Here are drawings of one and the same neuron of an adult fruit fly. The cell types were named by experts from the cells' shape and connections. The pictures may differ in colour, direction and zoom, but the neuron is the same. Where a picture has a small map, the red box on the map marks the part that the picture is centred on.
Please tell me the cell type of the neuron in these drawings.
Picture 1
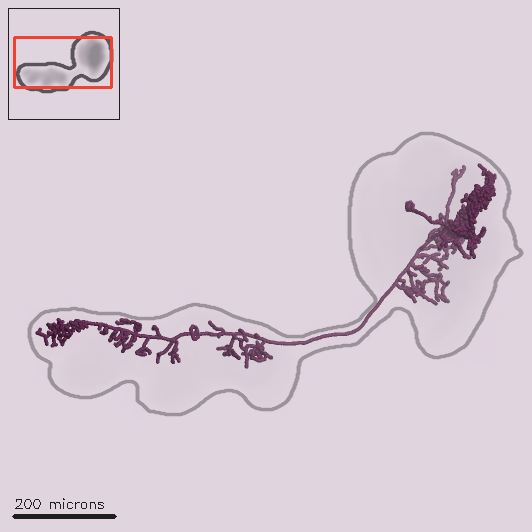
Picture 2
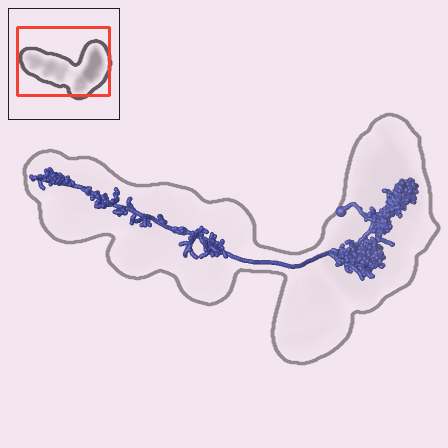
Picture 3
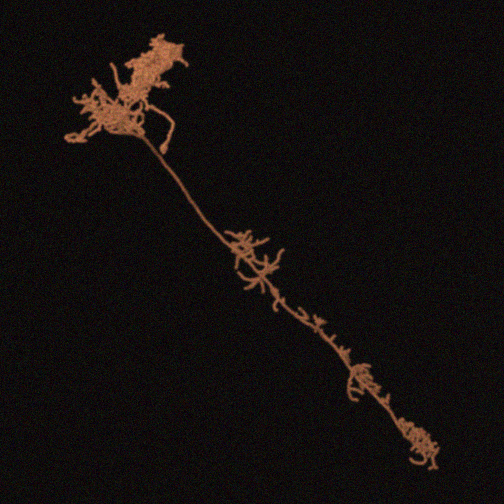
DNp13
